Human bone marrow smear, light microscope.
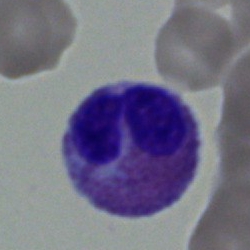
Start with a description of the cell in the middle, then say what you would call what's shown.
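Round in outline, this cell holds a nucleus of two lobes lying side by side in its upper half. A pale vertical cleft divides the lobes, which are joined near the top. Neither lobe shows a nucleolus. The cell is an eosinophil.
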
